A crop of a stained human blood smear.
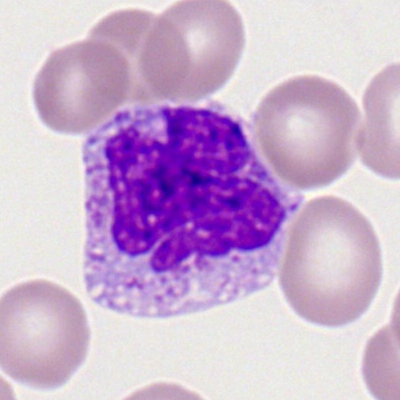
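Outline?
Irregular, somewhat angular.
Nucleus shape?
Irregular and folded; one fold near its lower edge.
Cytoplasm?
Band widest below the nucleus; fine pinkish-purple granules scattered through it.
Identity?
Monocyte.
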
